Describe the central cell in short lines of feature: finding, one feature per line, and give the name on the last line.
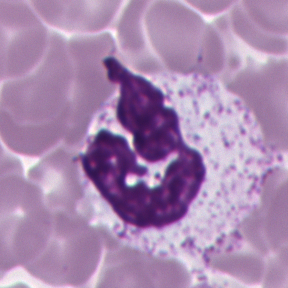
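Outline: roughly round
Chromatin: dark purple, densely clumped
Nucleoli: none visible
Cytoplasm: sprinkled with many fine violet granules
Name: segmented neutrophil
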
